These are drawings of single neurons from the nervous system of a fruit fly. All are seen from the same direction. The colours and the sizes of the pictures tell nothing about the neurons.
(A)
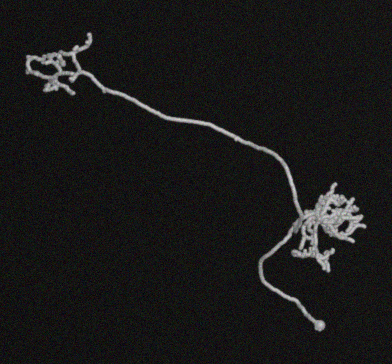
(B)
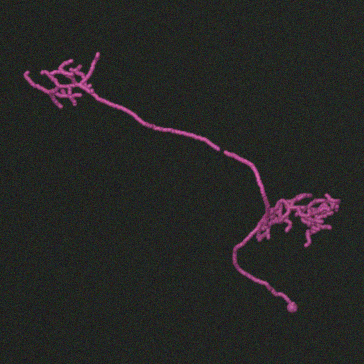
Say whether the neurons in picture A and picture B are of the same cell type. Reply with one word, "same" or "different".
same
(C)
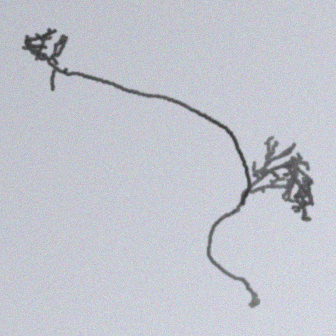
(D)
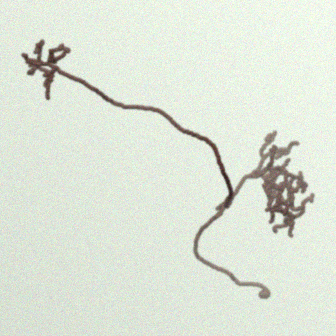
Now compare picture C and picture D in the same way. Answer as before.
same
